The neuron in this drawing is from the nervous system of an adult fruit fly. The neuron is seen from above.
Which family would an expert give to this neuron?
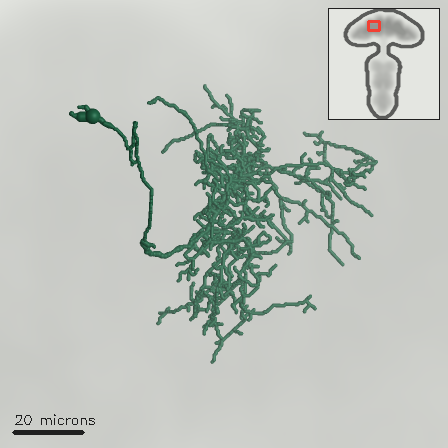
hemilineage VLPd&p1_dorsal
